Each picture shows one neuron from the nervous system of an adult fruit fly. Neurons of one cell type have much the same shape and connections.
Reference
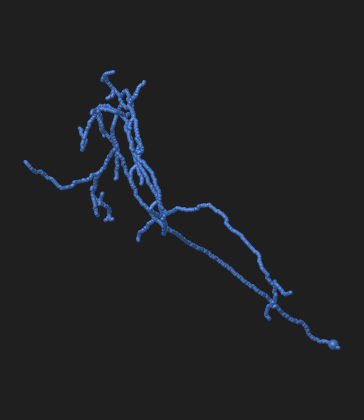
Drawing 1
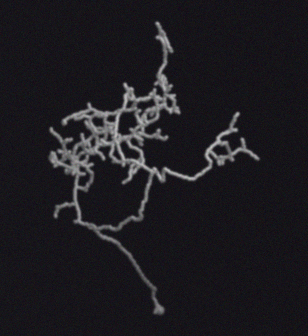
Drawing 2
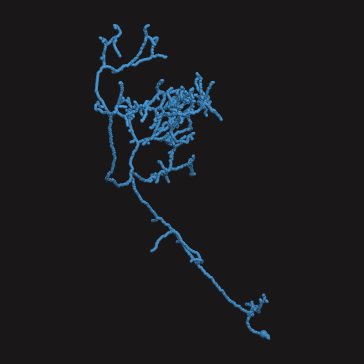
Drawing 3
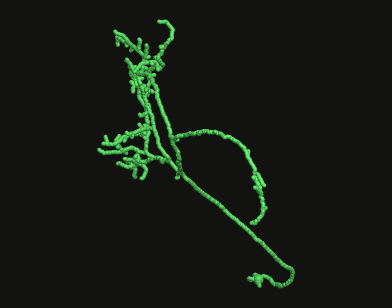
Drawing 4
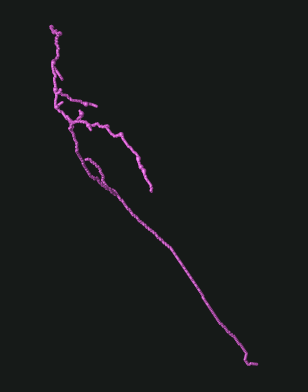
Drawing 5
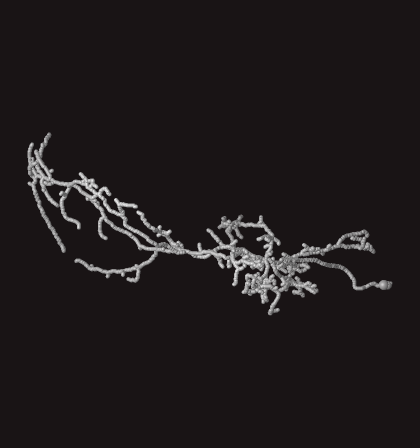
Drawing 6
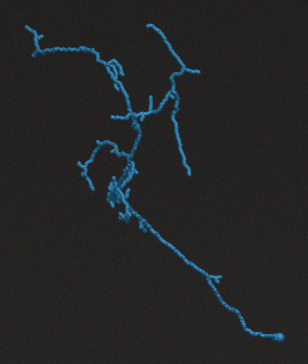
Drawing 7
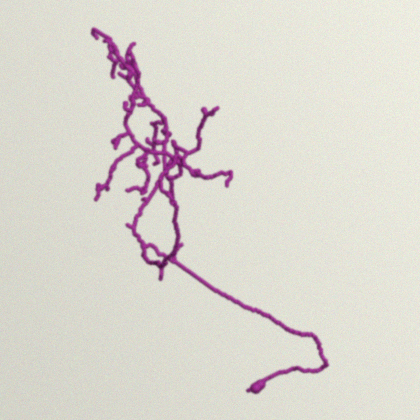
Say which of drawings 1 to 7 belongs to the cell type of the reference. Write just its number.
3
